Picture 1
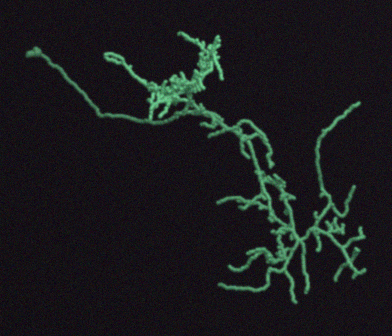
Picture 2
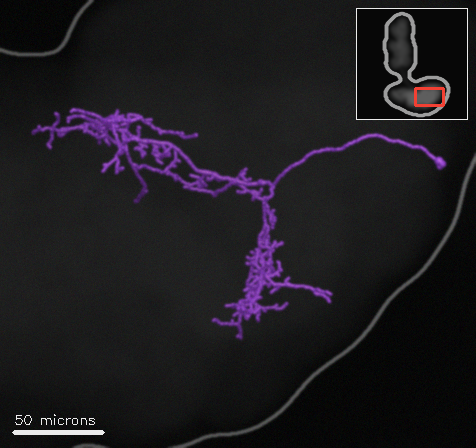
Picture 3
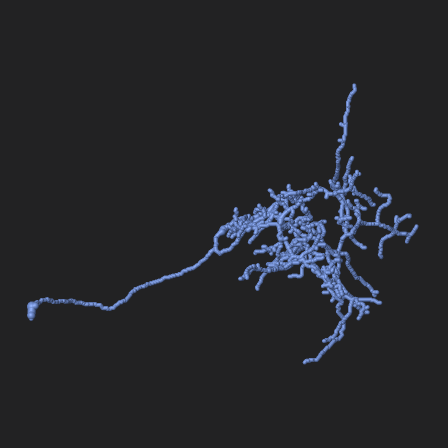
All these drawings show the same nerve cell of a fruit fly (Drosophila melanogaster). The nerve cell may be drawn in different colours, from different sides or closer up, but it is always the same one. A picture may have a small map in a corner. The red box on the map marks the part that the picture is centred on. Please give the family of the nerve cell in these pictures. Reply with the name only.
hemilineage VLPd&p1_posterior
